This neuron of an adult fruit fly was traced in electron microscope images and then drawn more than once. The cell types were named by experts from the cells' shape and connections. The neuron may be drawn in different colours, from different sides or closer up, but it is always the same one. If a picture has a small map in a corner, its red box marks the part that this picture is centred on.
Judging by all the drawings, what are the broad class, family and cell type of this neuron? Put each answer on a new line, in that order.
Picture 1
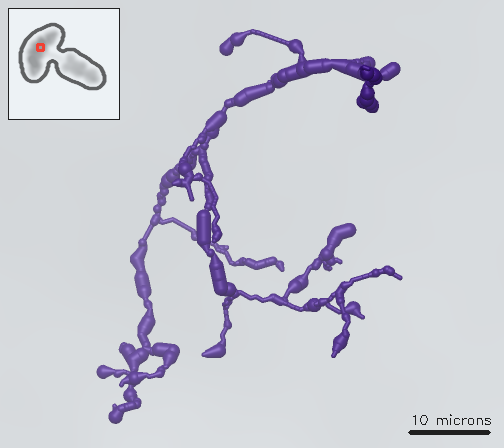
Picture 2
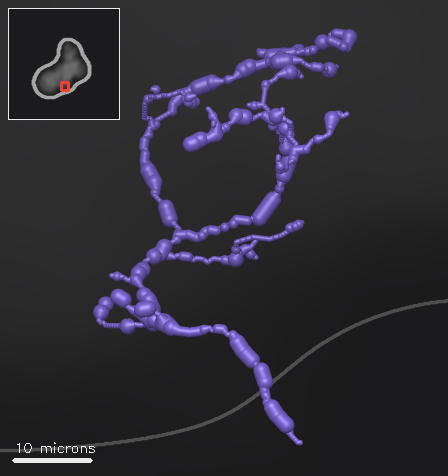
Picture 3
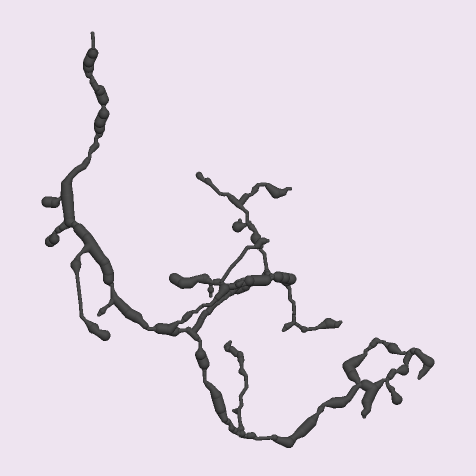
sensory neuron entering the brain
class mechanosensory
BM_Hau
